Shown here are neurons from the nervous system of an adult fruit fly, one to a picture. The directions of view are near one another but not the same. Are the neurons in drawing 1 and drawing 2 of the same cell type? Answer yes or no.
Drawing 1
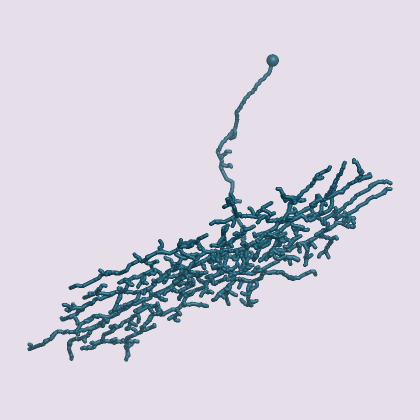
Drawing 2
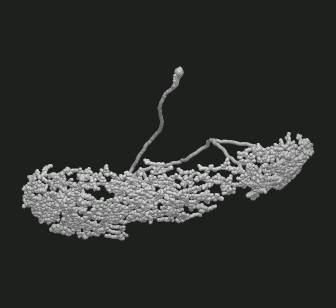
no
